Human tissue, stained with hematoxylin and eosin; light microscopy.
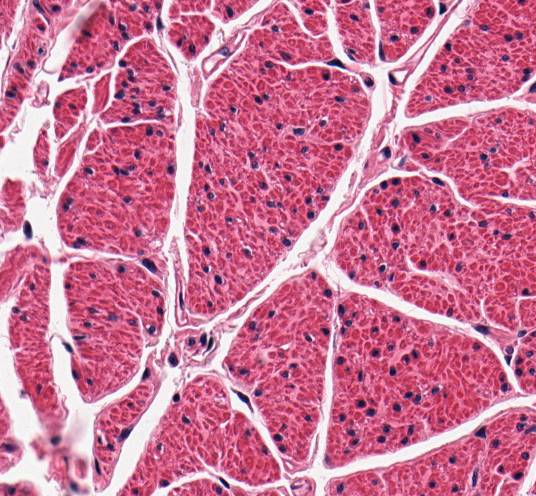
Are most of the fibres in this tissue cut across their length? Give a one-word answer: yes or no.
Yes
